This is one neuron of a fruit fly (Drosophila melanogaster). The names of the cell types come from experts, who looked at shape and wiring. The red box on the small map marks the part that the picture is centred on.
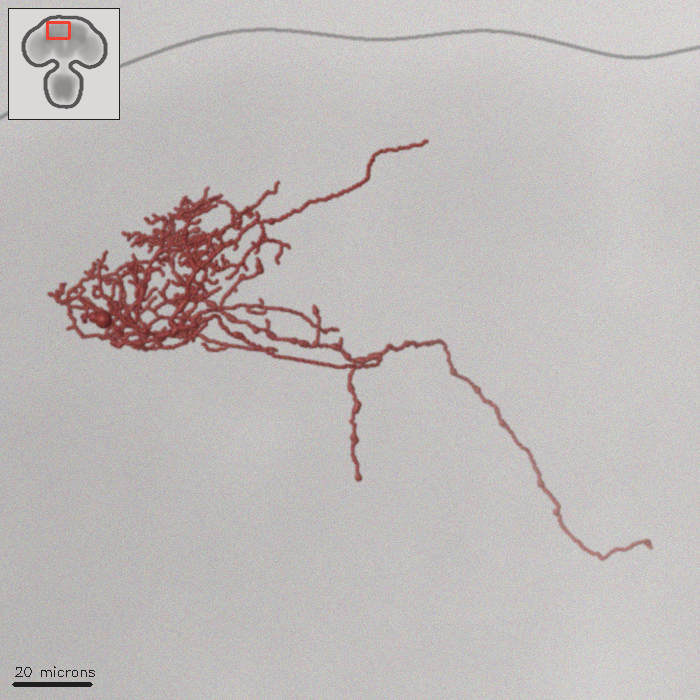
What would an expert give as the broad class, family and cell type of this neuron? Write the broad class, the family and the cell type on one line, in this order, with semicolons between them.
central-brain intrinsic neuron; hemilineage AOTUv3_dorsal; AOTU008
